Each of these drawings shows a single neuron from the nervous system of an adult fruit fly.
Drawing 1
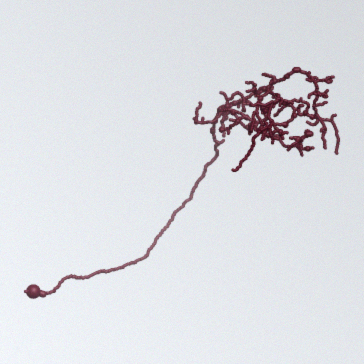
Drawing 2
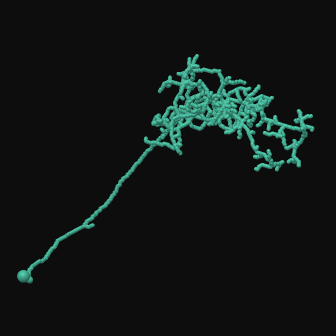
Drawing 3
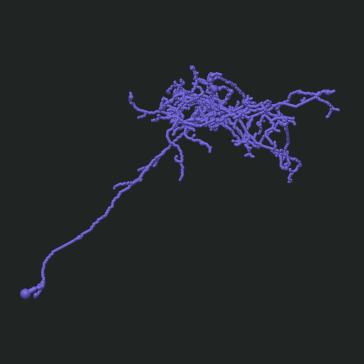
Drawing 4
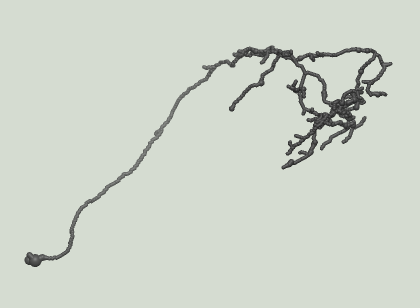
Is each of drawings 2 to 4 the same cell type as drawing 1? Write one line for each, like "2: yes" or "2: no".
2: no
3: no
4: yes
